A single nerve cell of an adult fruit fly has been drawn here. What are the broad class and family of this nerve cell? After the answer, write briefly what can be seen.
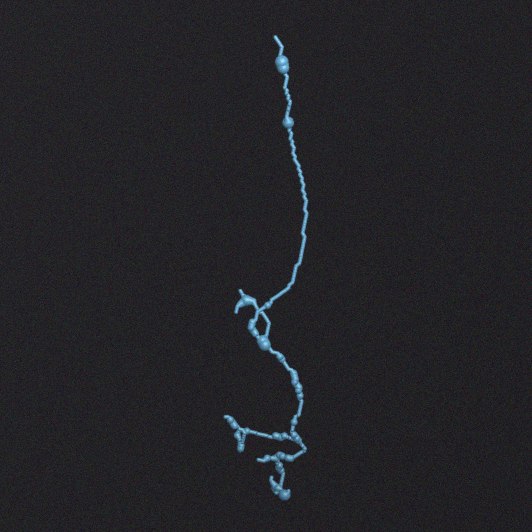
Its broad class is sensory neuron entering the nerve cord. Its family is called class mechanosensory tactile. No cell body is drawn. There are a dozen or fewer branch ends.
